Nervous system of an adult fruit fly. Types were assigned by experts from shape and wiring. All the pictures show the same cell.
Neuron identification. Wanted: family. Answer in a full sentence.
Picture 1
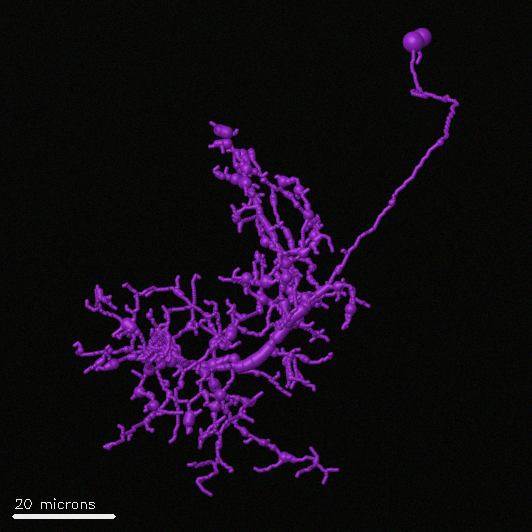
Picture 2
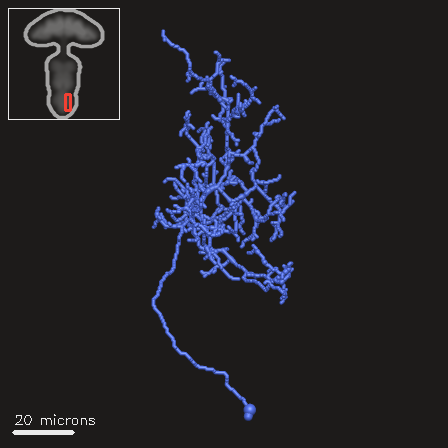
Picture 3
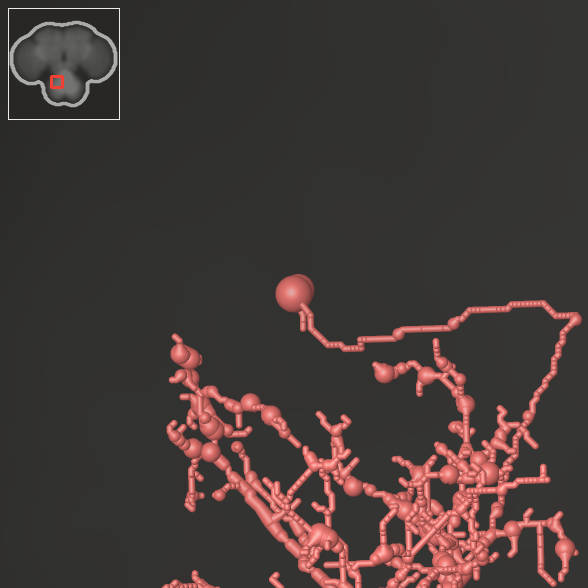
The family is hemilineage 20A.22A.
